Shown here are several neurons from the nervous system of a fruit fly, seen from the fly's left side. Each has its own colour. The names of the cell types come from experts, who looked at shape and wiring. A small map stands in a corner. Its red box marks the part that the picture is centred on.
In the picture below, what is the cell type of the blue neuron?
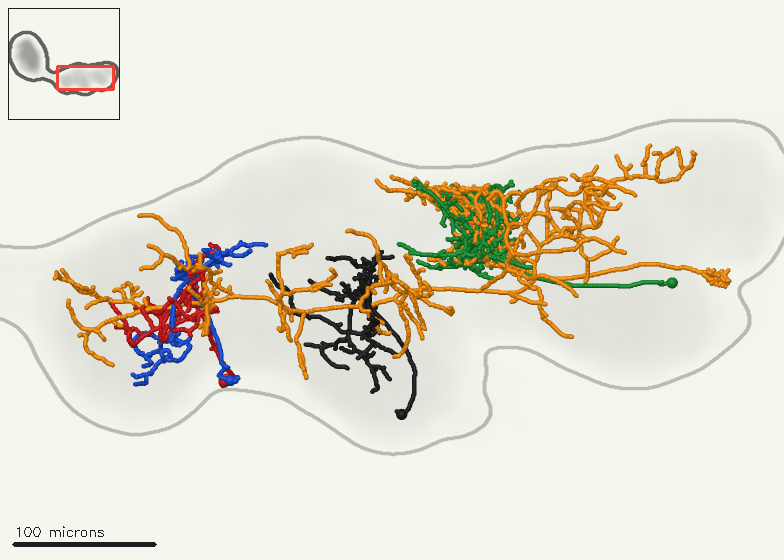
IN12B086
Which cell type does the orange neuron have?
IN12B002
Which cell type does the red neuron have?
IN12B090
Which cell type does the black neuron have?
IN12B088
